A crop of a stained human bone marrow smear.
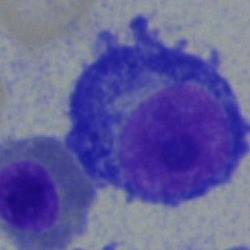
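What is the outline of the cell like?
Irregular rather than smooth, I'd say, with small knob-like projections standing out mainly along the upper edge.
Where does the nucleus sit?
Off-centre, toward the right side of the cell.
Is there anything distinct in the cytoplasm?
No, I can't make out any distinct granules there.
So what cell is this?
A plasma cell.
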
